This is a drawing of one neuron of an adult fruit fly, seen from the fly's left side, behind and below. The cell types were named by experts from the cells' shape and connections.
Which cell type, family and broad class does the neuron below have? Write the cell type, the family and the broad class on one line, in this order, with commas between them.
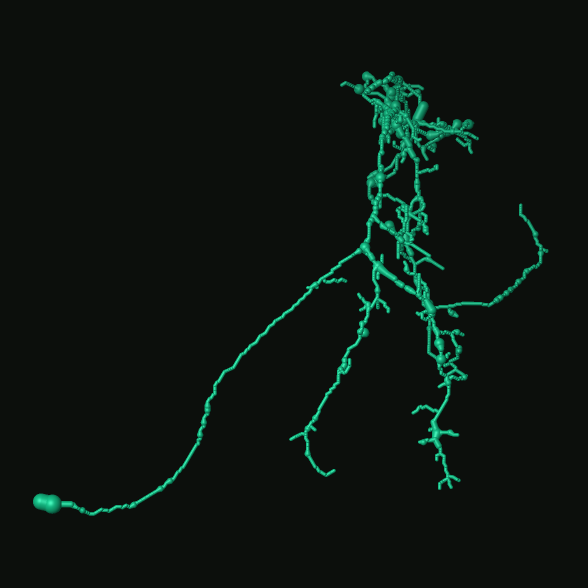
CB1733, hemilineage SLPpl3, central-brain intrinsic neuron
